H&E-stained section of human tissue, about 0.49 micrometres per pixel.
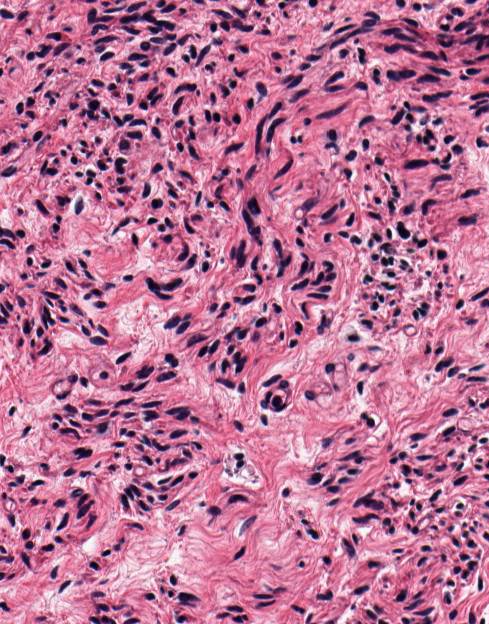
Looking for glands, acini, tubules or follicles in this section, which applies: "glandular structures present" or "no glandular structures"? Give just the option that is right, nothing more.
No glandular structures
